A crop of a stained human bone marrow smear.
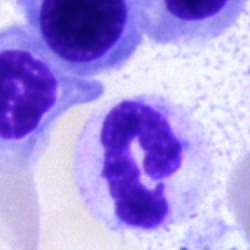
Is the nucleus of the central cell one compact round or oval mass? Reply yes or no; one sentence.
No, the shape of the nucleus is a curved band without separate lobes.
